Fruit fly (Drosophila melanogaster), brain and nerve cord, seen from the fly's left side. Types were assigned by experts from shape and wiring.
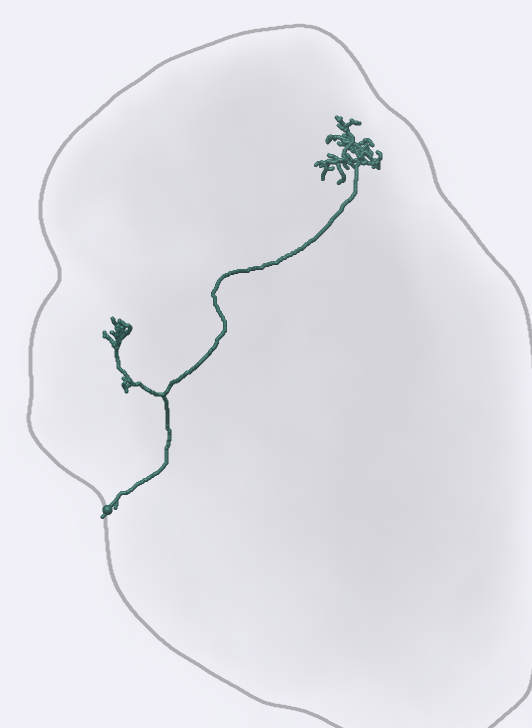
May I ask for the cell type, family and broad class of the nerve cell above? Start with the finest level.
M_vPNml86; hemilineage ALv1; central-brain intrinsic neuron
